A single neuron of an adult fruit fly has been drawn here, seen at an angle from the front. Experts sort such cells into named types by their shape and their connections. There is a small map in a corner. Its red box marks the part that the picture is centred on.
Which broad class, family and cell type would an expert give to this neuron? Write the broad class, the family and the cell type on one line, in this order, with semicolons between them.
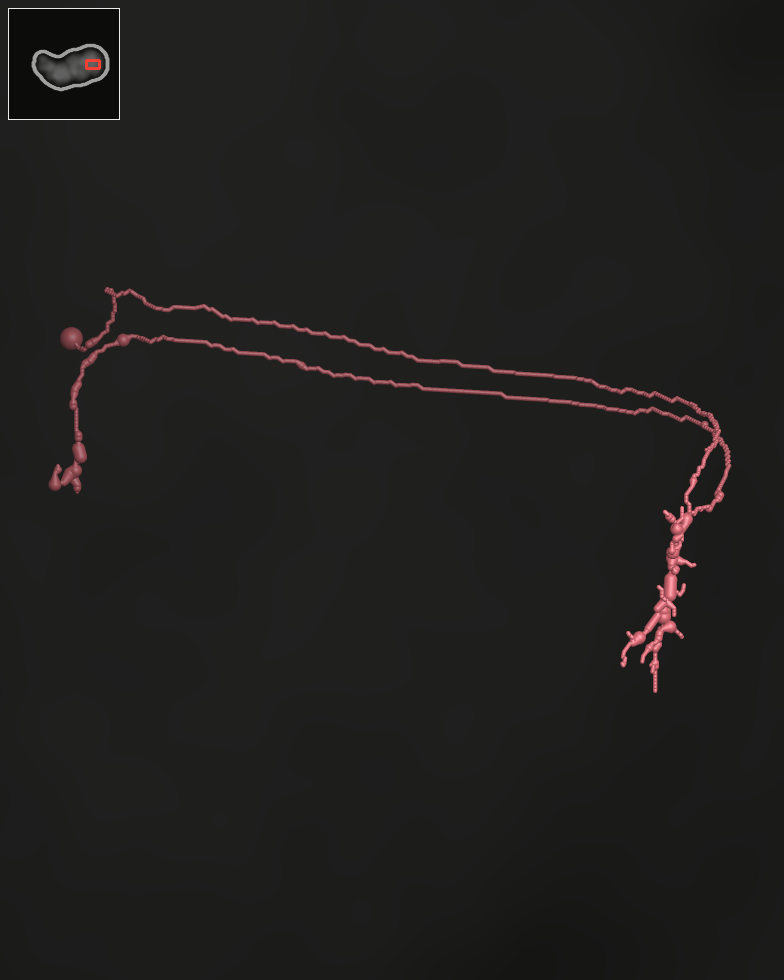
optic-lobe intrinsic neuron; T; T4c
